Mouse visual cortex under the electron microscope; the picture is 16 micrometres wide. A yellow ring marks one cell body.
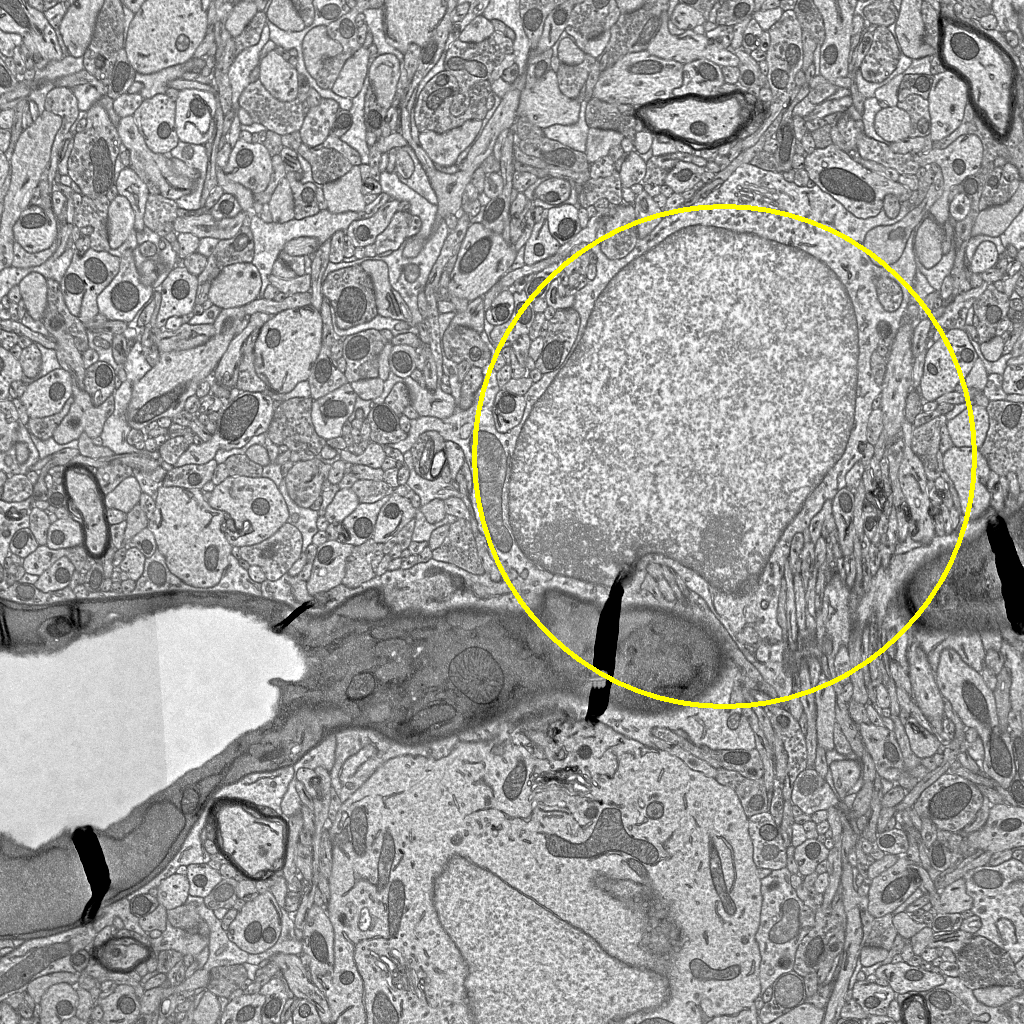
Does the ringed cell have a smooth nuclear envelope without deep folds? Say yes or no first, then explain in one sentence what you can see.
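Yes. The nuclear envelope runs smoothly without deep infoldings.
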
